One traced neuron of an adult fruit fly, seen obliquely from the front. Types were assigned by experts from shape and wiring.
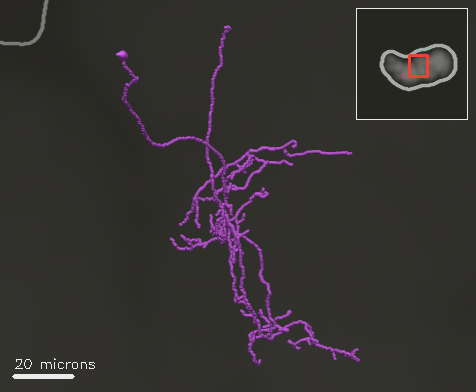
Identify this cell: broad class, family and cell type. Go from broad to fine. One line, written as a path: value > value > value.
central-brain intrinsic neuron > hemilineage LHl4_posterior > PLP102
